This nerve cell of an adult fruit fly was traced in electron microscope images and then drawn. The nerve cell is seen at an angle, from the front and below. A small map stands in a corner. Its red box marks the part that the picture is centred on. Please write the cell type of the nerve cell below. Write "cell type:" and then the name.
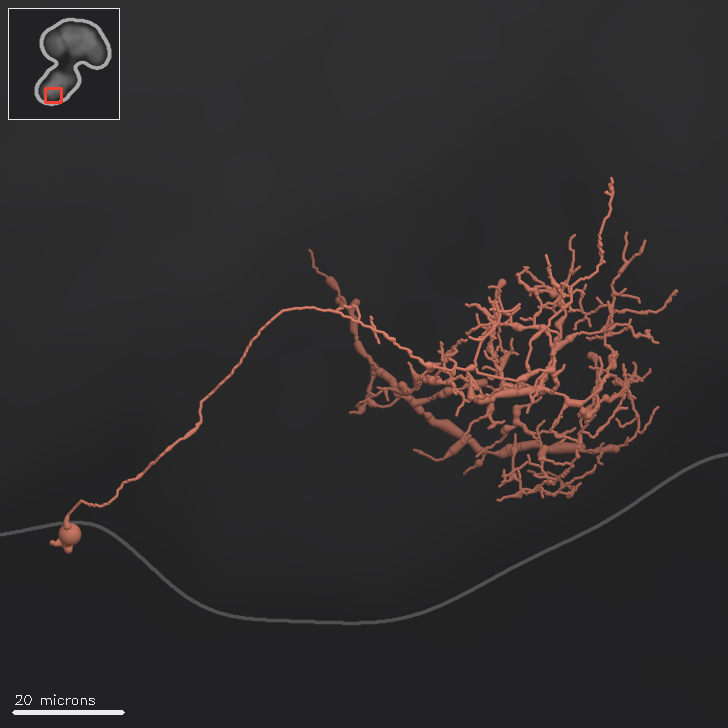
cell type: IN14A021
